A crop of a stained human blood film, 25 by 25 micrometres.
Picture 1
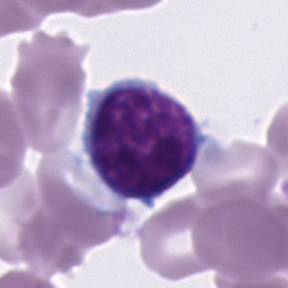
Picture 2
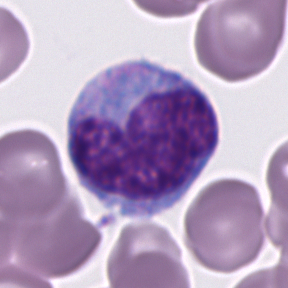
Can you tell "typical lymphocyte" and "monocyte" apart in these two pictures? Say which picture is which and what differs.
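It is the first picture that holds the typical lymphocyte, and the second that holds the monocyte. Look first at the nuclei: in the monocyte a notch cuts in from the upper edge, folding the nucleus, about 13 by 9 micrometres, into a kidney-like shape.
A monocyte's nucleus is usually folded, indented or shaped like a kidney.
In the typical lymphocyte, by contrast, you see dense, dark purple chromatin in coarse clumps.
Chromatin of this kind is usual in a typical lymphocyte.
Now the cytoplasm: the lymphocyte shows no granules, whereas the monocyte's pale grey-blue cytoplasm carries only faint, fine pinkish dust-like granules. No distinct vacuoles are to be seen in the monocyte.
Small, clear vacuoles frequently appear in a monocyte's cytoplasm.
Both cells are roughly round, the monocyte with a smooth outline, and the lymphocyte with a small pale blue tag projecting from its lower edge. Red cells lie against the lymphocyte on its left and right, while a small purple fragment lies against the lower left edge of the monocyte.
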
